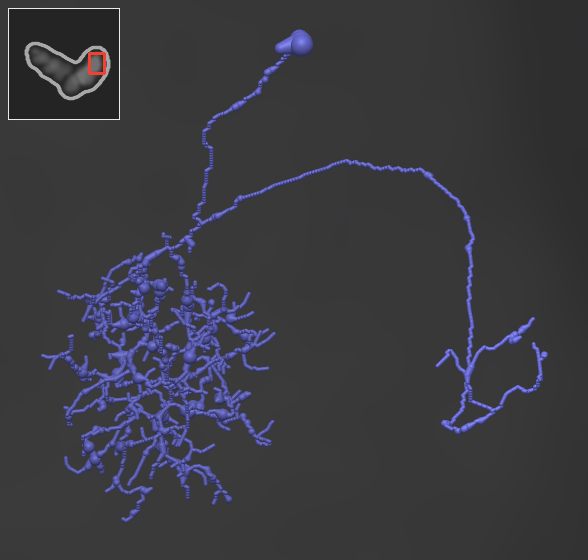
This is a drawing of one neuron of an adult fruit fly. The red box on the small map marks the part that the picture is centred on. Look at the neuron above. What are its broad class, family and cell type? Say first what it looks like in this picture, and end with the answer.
Its cell body lies at the top of the picture. Dozens of branch ends can be seen. It is a visual projection neuron. The family is hemilineage VPNd2. Its cell type is LC10b.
